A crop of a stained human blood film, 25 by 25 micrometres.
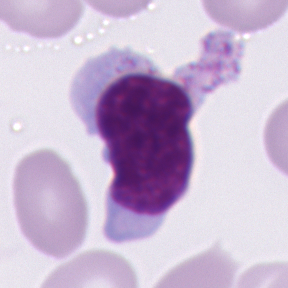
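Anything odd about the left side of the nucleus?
Yes, a notch.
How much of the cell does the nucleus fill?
Most of it; the nucleus is about 12 by 8 micrometres.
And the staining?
Chromatin deep purple throughout the nucleus, cytoplasm pale greyish blue.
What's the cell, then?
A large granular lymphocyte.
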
